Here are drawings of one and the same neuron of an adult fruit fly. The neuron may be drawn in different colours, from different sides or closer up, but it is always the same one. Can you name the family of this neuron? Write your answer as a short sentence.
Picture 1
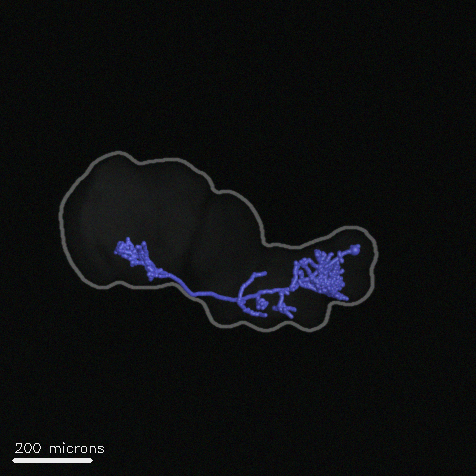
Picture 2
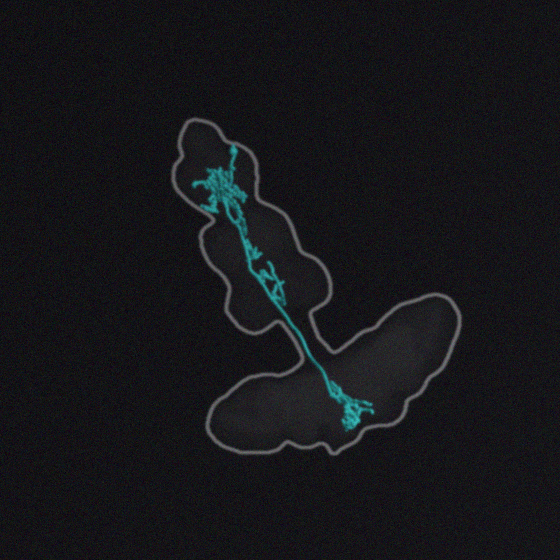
The family is hemilineage 05B.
